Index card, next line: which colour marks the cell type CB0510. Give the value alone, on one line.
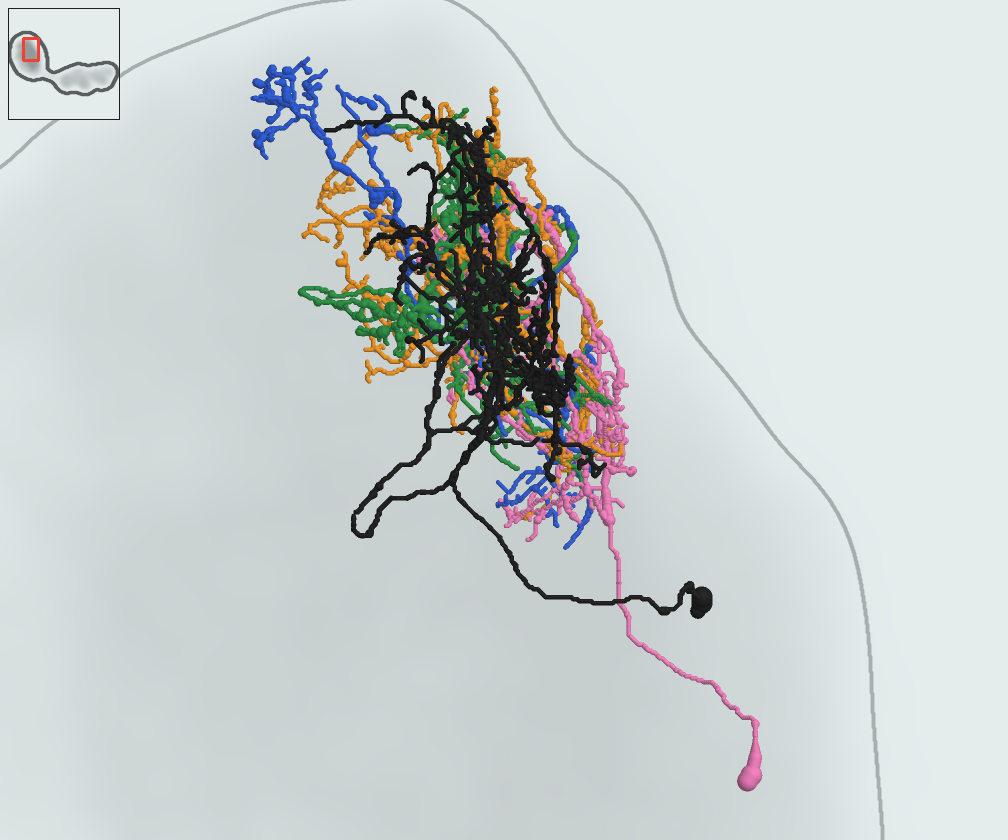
orange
